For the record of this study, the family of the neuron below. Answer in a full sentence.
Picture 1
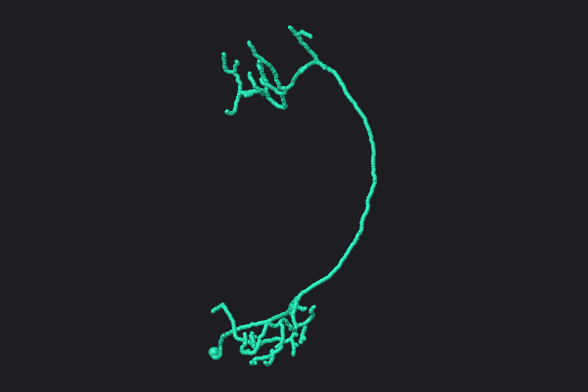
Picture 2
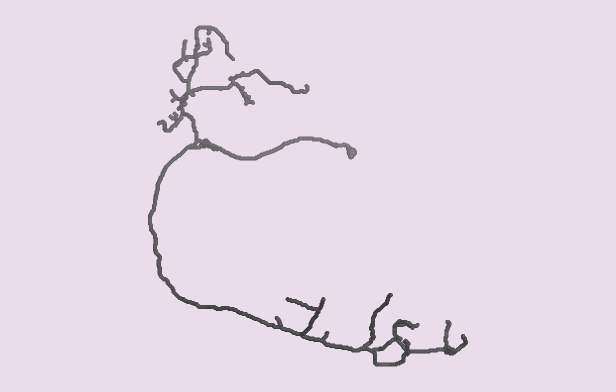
The family is hemilineage ALlv1.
